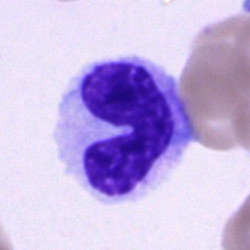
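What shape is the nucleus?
Curved like a kidney, its indentation opening to the left.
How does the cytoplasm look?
Pale lilac-blue, widest on the left where it fills the notch of the nucleus, with only fine, faint granules.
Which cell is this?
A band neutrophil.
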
